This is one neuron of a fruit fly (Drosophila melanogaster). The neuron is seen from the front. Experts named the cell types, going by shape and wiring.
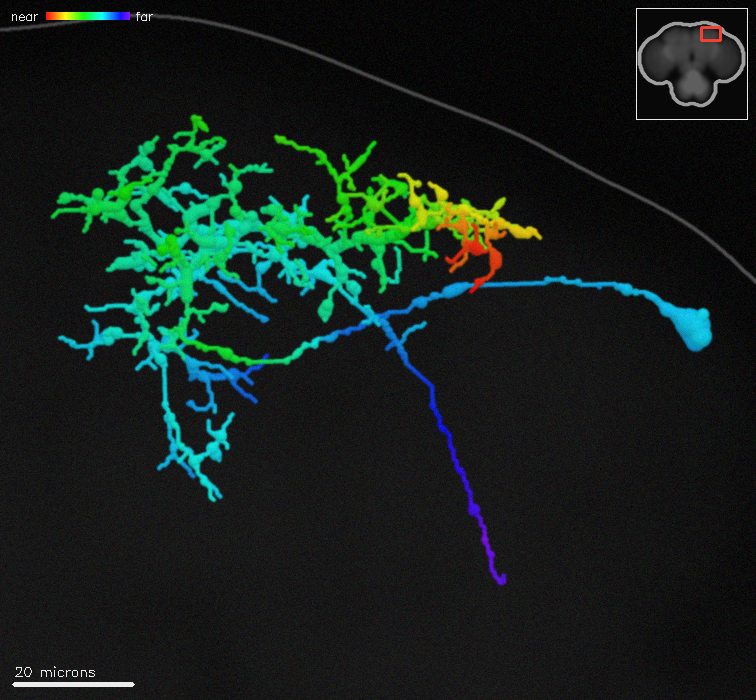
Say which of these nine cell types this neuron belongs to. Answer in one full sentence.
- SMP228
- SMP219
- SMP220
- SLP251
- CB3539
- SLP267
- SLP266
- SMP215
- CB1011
The single neuron here is of type SLP251.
